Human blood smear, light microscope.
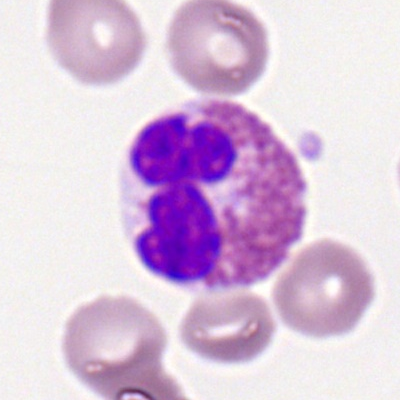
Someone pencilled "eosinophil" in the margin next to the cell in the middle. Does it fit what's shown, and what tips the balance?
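The coarse granules crowding the right side of the cytoplasm, and their pinkish-red colour, decide the question. This cell is an eosinophil, as proposed.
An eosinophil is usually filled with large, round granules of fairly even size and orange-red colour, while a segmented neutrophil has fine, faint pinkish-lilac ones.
Granules this coarse and this red therefore speak for eosinophil and against segmented neutrophil. The outline is round and smooth.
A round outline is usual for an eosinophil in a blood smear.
The chromatin is dense and deep purple, and no nucleoli are visible. A small round purple fragment lies just beyond the upper right edge of the cell.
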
